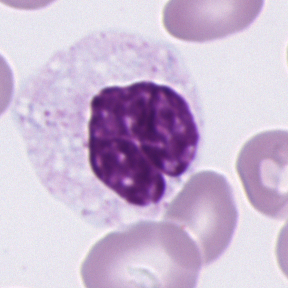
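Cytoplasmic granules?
Fine, pink-violet, scattered throughout.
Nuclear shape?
Folded; grooves split it into lobe-like parts.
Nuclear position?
Off-centre, toward the right.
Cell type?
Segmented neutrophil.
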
